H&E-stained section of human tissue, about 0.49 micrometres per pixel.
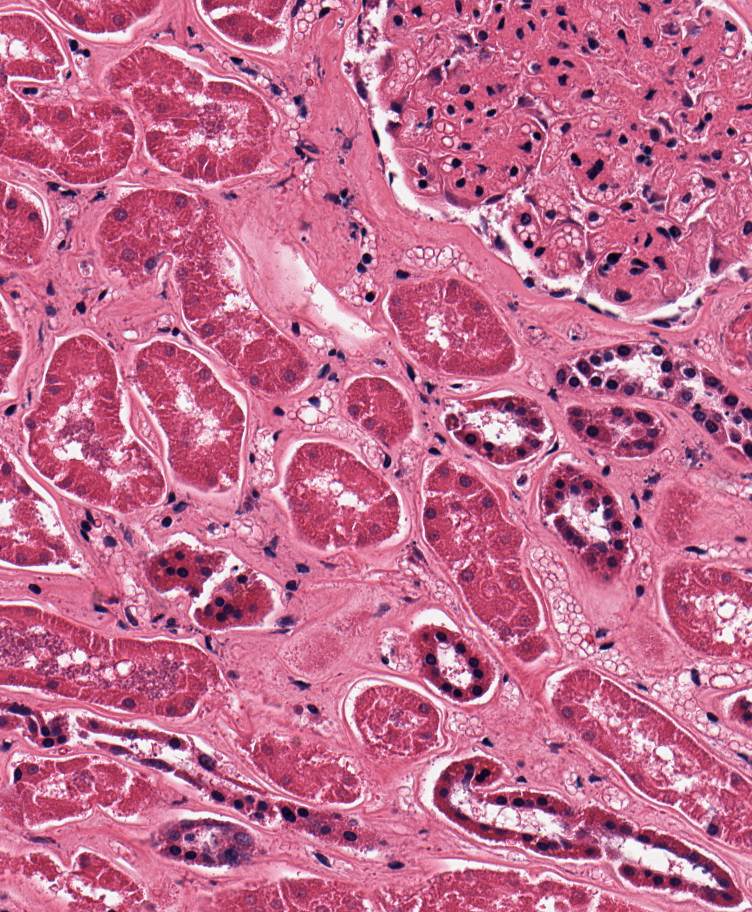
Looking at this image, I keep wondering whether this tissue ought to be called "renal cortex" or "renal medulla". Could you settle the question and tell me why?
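This is renal cortex.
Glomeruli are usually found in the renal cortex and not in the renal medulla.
In the upper right corner, a large rounded cellular mass with many dark nuclei is bordered by a curved clear cleft. Most tubules have abundant granular, deeply eosinophilic cytoplasm, a narrow ragged lumen and few, pale, well-spaced round nuclei.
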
